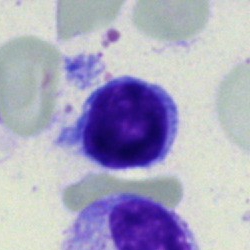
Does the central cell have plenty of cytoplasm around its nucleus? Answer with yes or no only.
No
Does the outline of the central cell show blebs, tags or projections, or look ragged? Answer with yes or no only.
Yes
